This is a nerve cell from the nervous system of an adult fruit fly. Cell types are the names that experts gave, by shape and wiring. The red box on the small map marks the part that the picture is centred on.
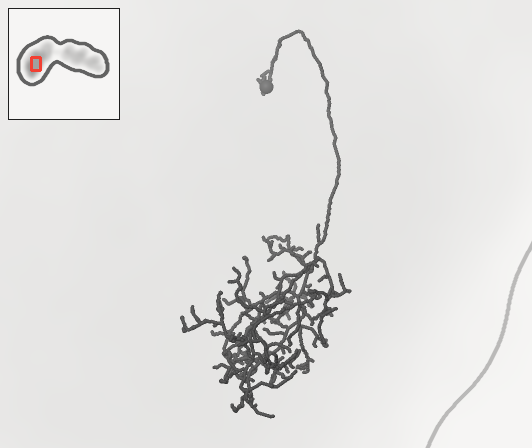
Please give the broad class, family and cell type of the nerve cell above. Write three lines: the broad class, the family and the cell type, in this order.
central-brain intrinsic neuron
hemilineage SLPal3_and_SLPal4_dorsal
SLP176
